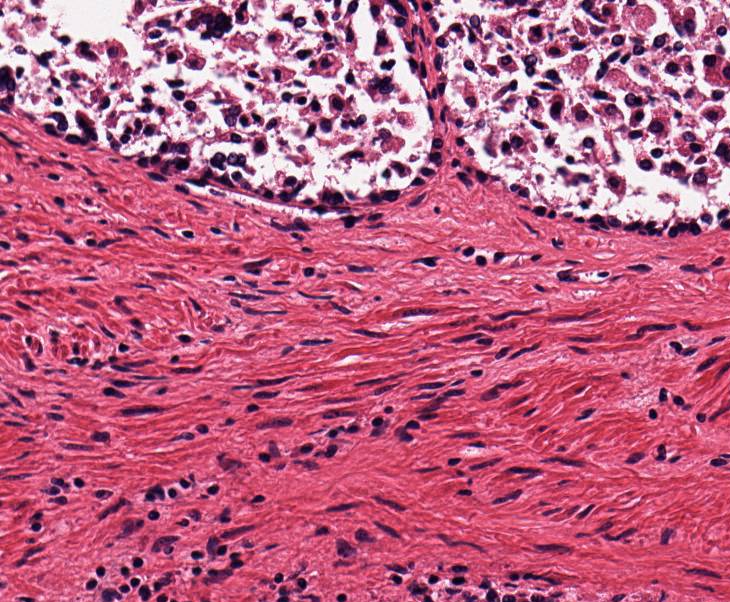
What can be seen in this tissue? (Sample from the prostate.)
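A loosely cellular area fills the upper part of the field, while a dense pink band of spindle-cell tissue takes up the lower two-thirds. Near the top centre, a thin strand of pink tissue rises from that band and splits the loose area into two compartments. In the band, the spindle cells and fibres run mostly horizontally, and most nuclei are elongated and dark-staining.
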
